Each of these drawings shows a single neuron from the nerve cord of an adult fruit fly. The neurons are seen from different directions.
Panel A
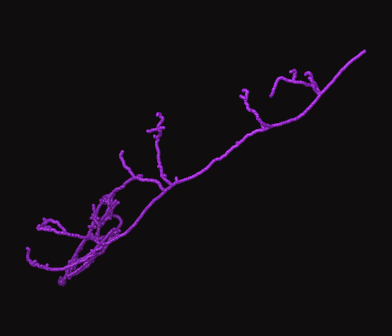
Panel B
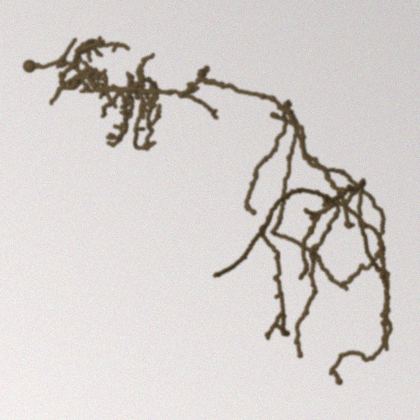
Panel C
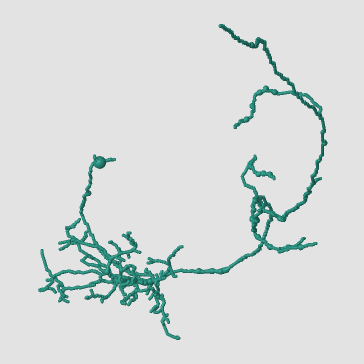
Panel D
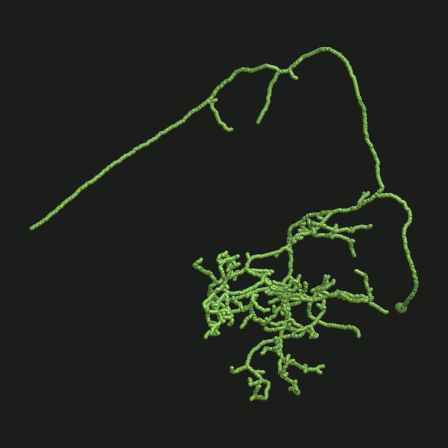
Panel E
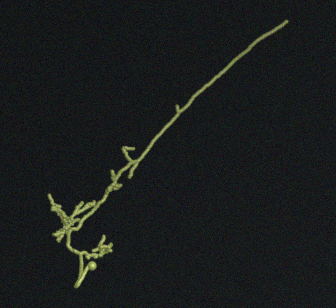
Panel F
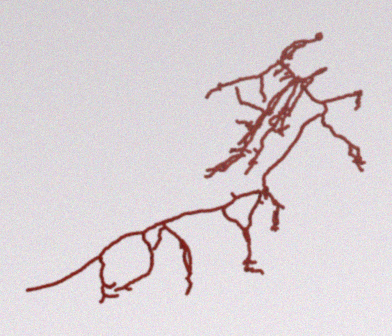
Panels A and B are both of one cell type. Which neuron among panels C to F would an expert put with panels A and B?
F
